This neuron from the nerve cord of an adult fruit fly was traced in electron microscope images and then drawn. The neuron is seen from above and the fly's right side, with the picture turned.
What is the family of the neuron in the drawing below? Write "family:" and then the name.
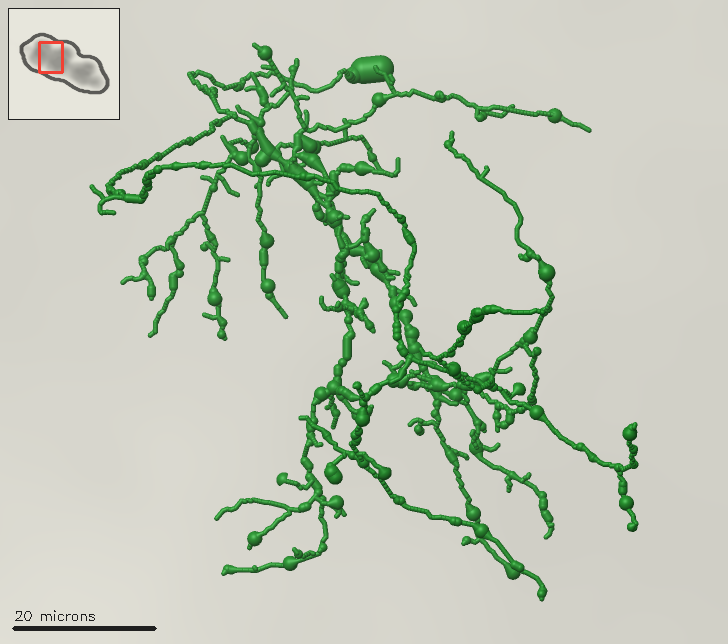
family: hemilineage 06B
